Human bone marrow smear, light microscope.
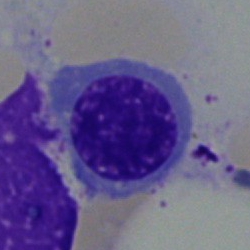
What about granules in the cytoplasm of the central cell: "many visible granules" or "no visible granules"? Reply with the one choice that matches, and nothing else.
No visible granules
